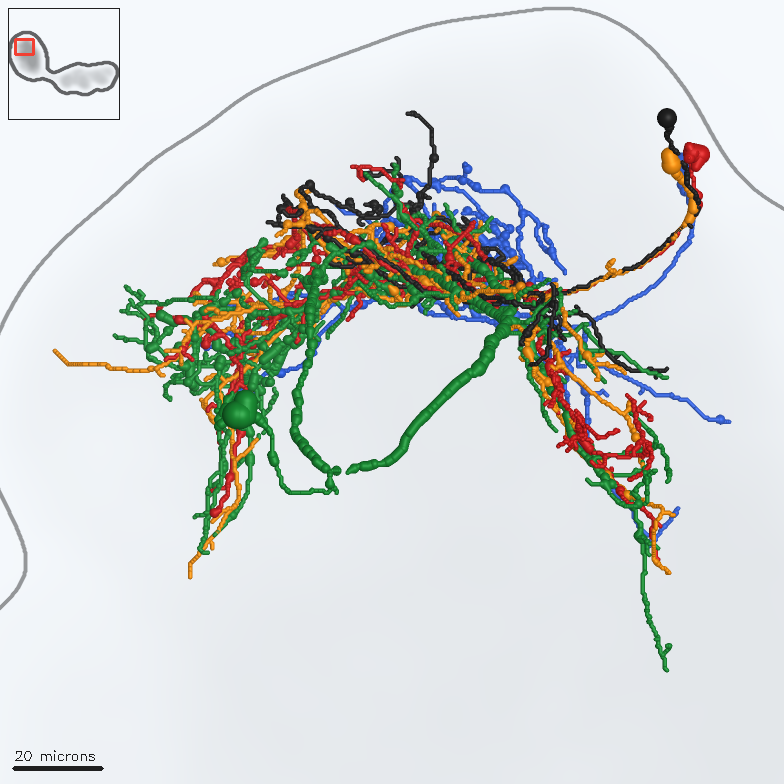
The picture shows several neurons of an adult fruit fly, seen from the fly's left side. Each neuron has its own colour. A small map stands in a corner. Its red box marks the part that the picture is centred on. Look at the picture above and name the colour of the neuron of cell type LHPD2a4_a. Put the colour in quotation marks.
"orange"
